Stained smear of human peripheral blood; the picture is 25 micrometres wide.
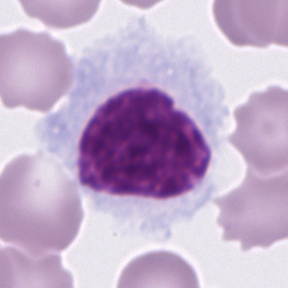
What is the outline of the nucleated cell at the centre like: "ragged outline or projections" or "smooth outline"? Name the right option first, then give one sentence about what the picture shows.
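Ragged outline or projections. The cell border is irregular and ragged, with many fine fringe-like projections.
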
